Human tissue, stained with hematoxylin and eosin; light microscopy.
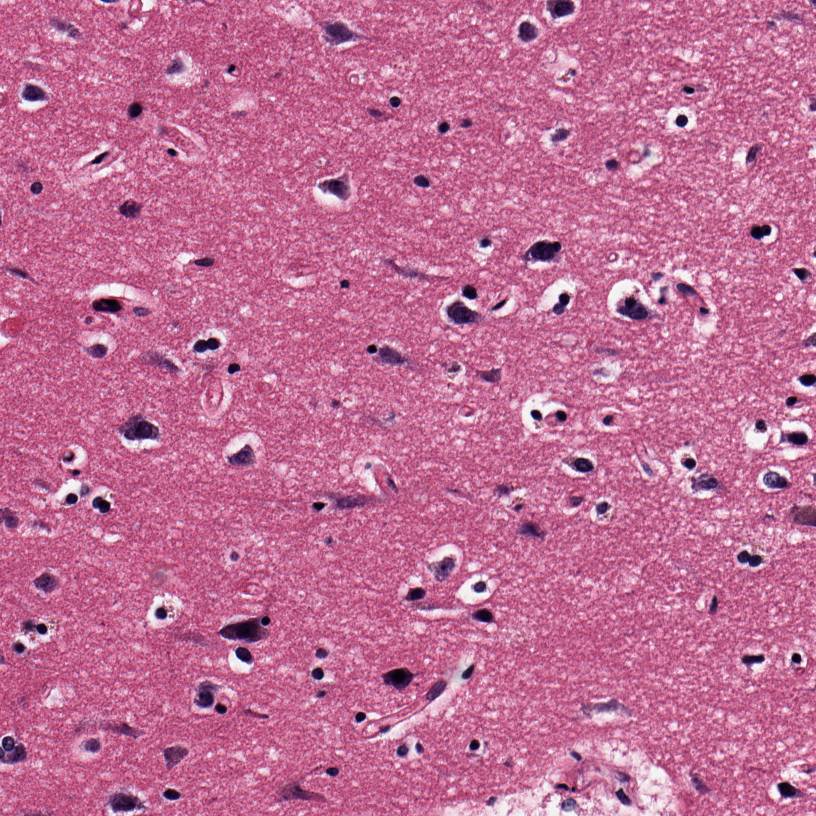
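Cerebral cortex. Notice how the whole field is one even pink sheet, with cells scattered singly or in small groups and no glands, tubules or epithelium. Between the cells, the background is finely granular and pink rather than made of collagen bundles. Many small cells have round, dark, evenly stained nuclei in clear halos. In the lower centre, a thin-walled, elongated small vessel runs obliquely.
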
